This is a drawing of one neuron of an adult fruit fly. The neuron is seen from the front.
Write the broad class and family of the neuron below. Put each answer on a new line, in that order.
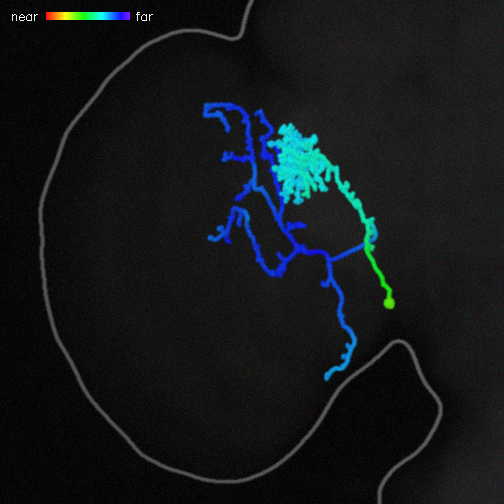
optic-lobe intrinsic neuron
LOLP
